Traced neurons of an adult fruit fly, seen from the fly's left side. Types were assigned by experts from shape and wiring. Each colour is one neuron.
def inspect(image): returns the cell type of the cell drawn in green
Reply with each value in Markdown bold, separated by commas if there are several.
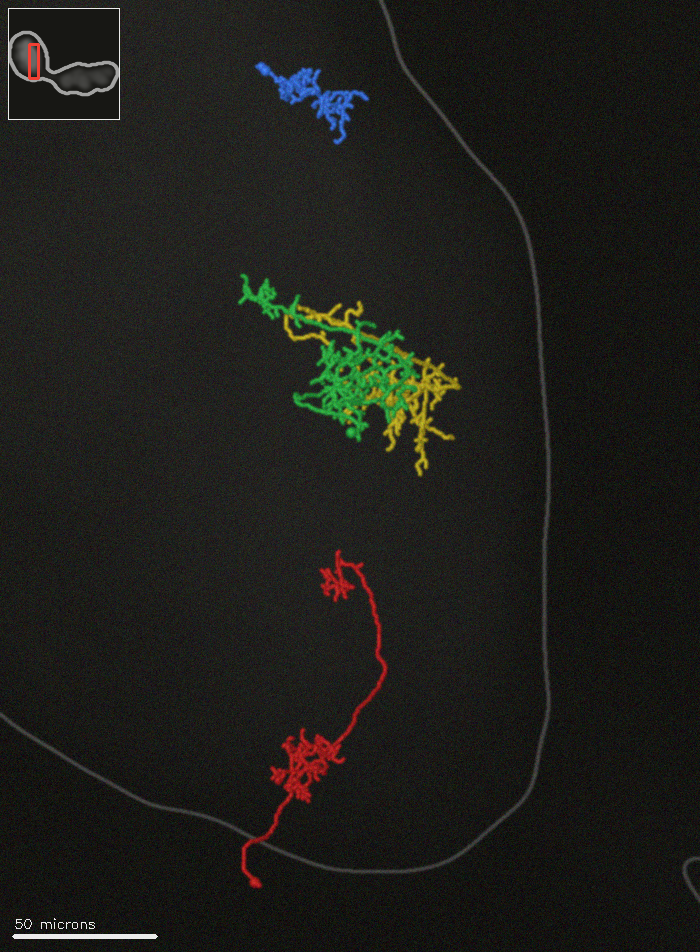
**TmY10**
